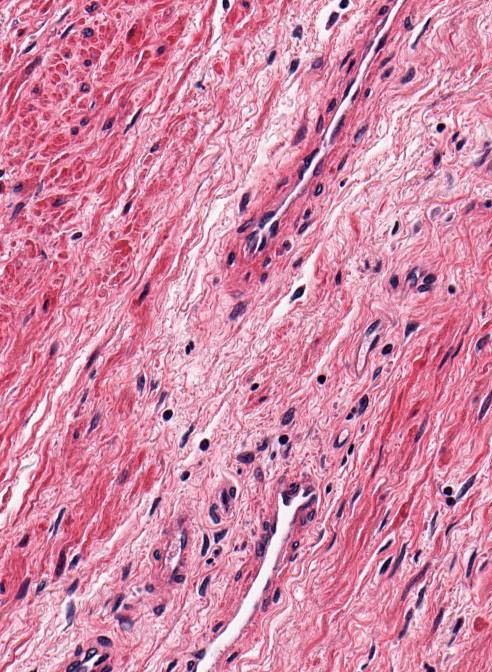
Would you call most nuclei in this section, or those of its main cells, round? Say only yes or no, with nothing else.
No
